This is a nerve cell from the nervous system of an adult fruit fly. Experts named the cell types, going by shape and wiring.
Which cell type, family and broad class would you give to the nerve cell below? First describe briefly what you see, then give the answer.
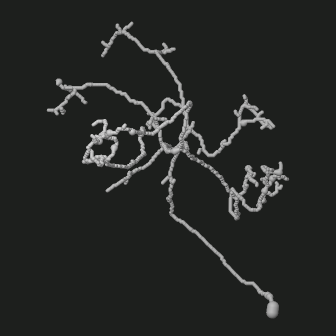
Its cell body lies at the lower right of the picture. As drawn here it is about as wide as it is tall. The cell type is PAM14. Its family is called class DAN. This is a central-brain intrinsic neuron.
